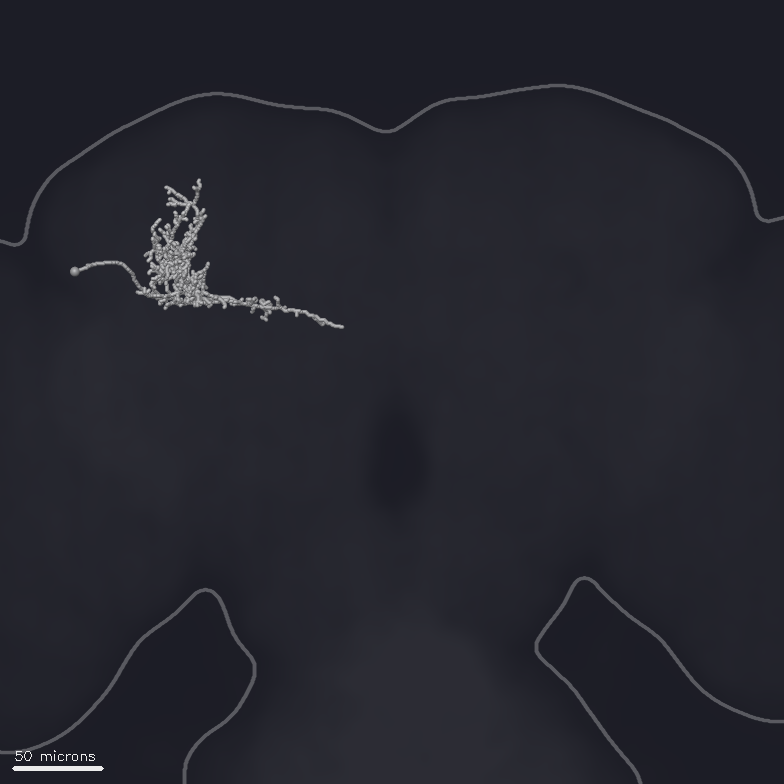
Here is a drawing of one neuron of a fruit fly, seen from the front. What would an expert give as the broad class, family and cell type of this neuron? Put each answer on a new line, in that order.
central-brain intrinsic neuron
hemilineage SLPp&v1_ventral
CL142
